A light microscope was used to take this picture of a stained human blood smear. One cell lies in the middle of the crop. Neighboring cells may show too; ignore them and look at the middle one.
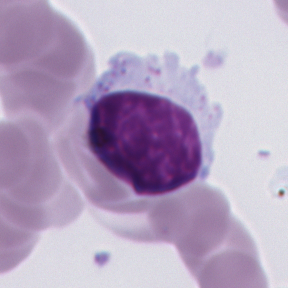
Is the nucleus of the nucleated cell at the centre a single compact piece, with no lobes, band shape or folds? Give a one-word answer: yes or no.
Yes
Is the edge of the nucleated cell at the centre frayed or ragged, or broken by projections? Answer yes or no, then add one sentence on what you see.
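Yes. The upper edge of the cell is ragged with many fine hair-like projections.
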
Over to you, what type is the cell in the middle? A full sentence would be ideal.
This crop is built around a large granular lymphocyte at its centre.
